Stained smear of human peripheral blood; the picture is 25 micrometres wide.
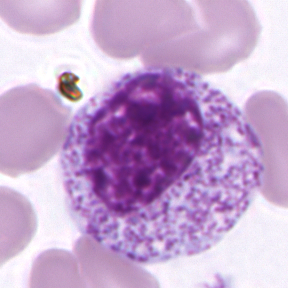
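Myelocyte. The central cell in this stained peripheral blood smear shows patchy chromatin, with darker purple clumps separated by paler areas. Its cytoplasm forms a rim around the nucleus, widest on the lower right side. Numerous purple granules are scattered throughout the cytoplasm, which is pale lilac between them.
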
